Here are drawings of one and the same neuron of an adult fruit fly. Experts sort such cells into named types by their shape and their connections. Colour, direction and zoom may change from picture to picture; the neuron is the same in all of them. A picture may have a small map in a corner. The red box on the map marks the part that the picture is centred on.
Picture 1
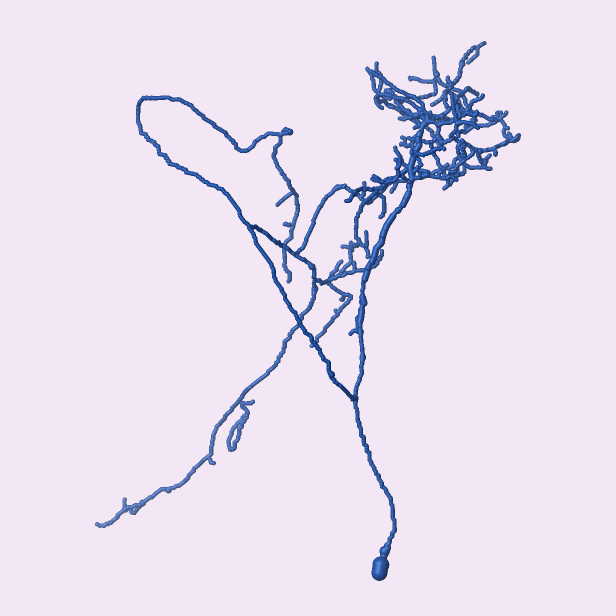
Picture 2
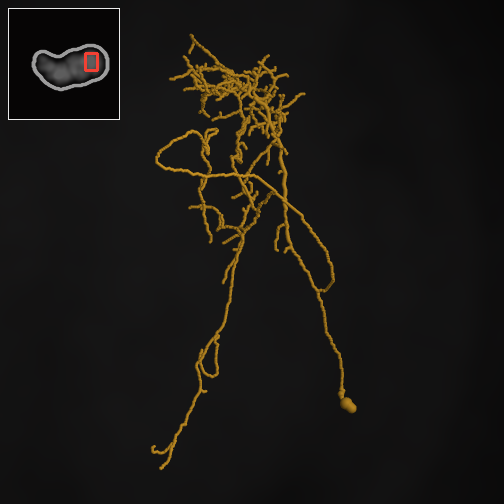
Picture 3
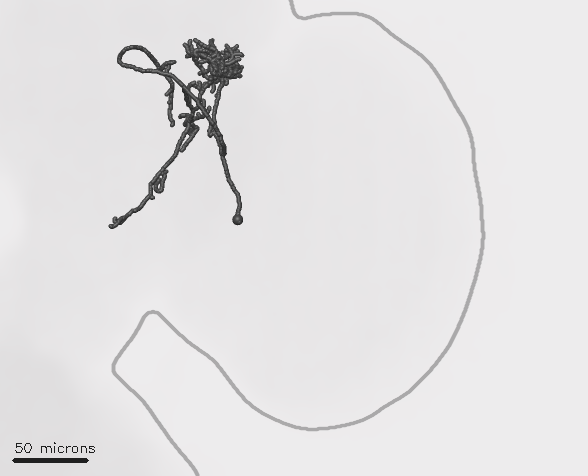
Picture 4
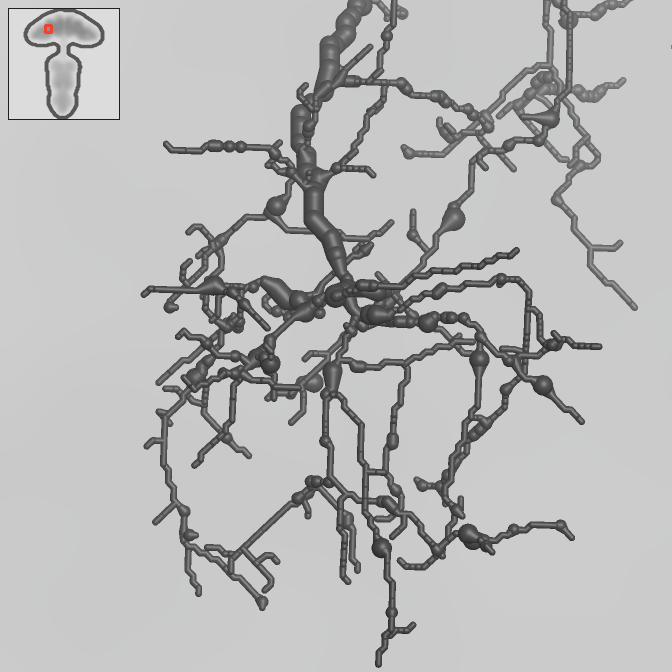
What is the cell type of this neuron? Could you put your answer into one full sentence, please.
The neuron is of cell type LHAV1a3.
